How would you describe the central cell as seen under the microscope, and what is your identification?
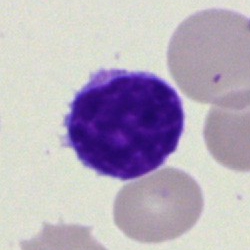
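What you see here is dark purple chromatin, coarsely clumped, with paler patches between the clumps. Cytoplasm is very scant, just a thin pale lilac sliver at the upper left. Along the left edge, small irregular projections stick out from the cell. This is a lymphocyte.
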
